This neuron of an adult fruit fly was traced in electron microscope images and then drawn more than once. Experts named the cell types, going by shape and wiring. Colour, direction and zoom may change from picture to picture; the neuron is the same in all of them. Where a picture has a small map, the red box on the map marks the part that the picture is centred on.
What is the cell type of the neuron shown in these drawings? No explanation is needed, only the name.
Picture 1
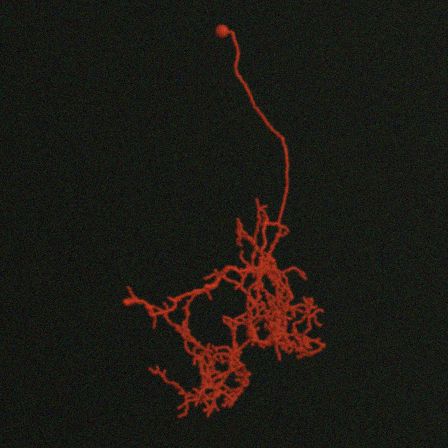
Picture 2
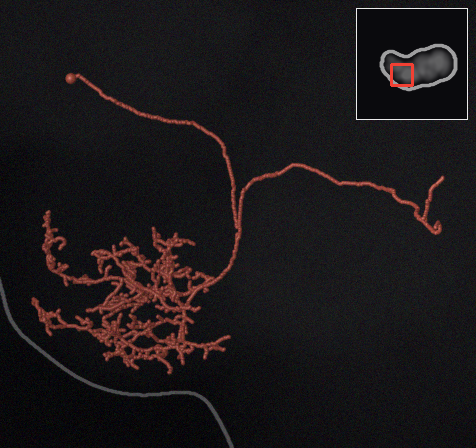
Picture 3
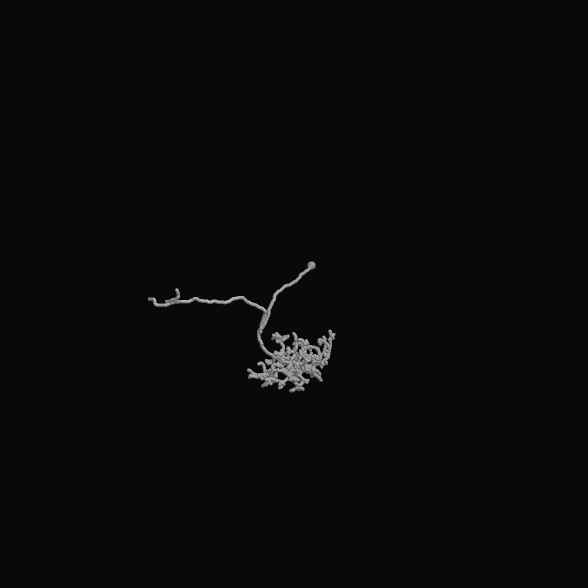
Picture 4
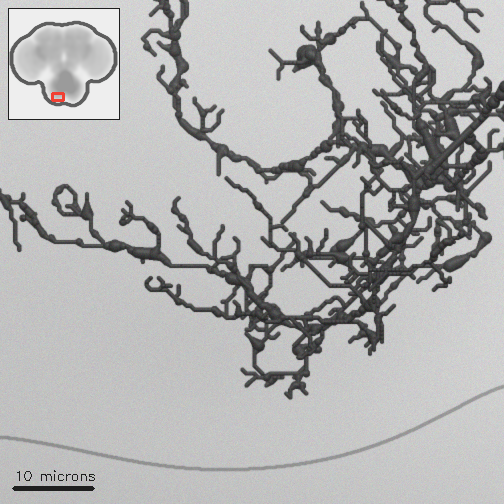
IN23B030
